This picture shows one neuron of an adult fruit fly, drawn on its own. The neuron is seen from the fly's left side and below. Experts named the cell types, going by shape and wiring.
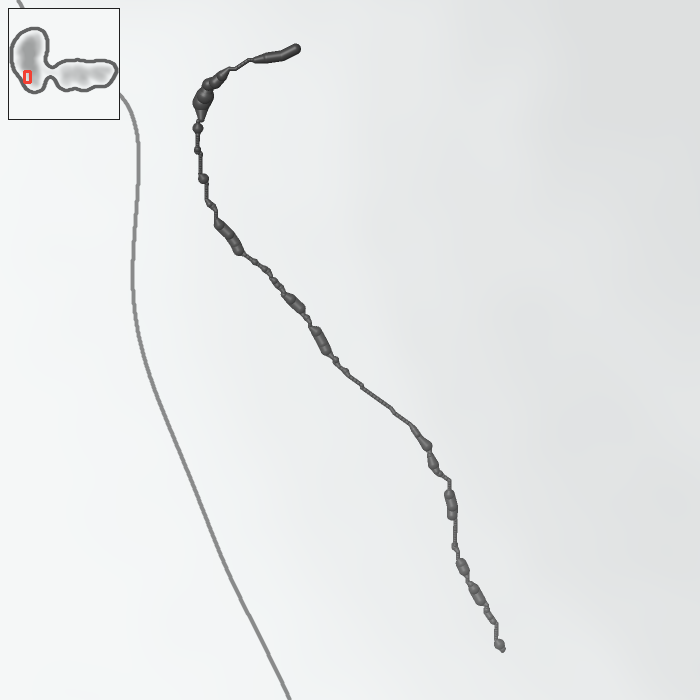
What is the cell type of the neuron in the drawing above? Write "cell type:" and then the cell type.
cell type: R8y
